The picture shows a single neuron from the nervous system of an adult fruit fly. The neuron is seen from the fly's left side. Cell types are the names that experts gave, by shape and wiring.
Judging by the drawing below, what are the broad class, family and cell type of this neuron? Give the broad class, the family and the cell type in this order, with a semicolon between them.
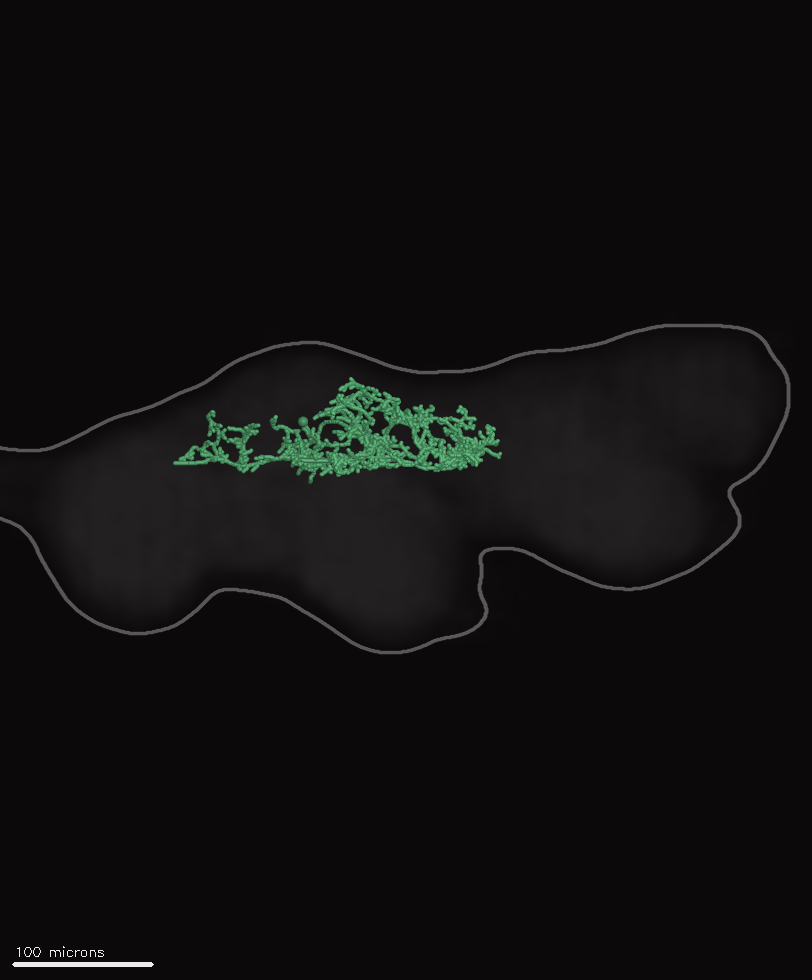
nerve-cord intrinsic neuron; hemilineage 11B; IN11B012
